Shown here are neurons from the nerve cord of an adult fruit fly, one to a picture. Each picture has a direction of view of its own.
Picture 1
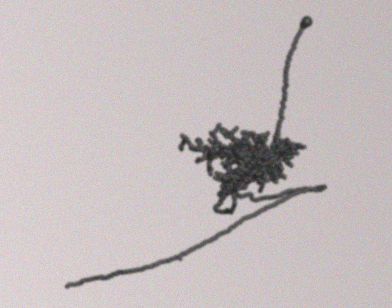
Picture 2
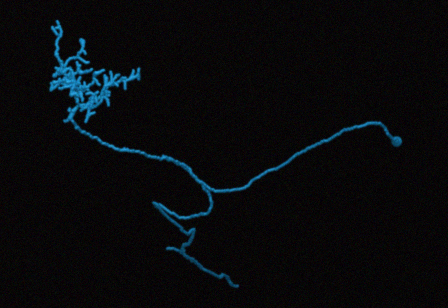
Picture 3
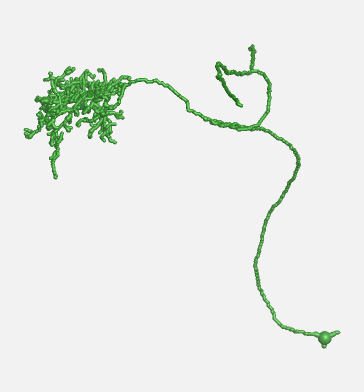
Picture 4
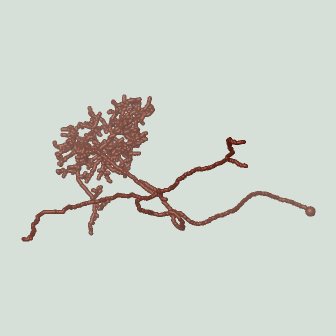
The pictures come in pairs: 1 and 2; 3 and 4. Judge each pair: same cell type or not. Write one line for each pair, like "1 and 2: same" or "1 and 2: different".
1 and 2: different
3 and 4: different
